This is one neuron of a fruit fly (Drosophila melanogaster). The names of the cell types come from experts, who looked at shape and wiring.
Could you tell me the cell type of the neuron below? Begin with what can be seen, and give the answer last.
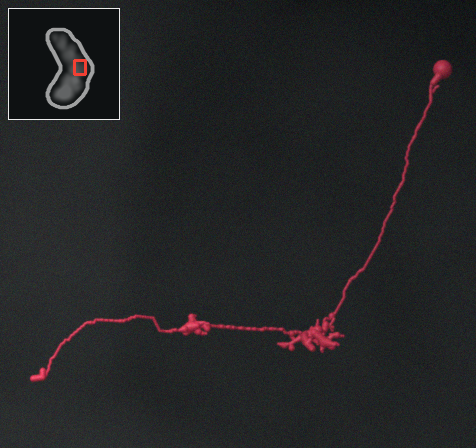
The cell body can be seen at the upper right of the picture. In this view it is wider than it is tall. Its broad class is optic-lobe intrinsic neuron. It is of cell type Tm1.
